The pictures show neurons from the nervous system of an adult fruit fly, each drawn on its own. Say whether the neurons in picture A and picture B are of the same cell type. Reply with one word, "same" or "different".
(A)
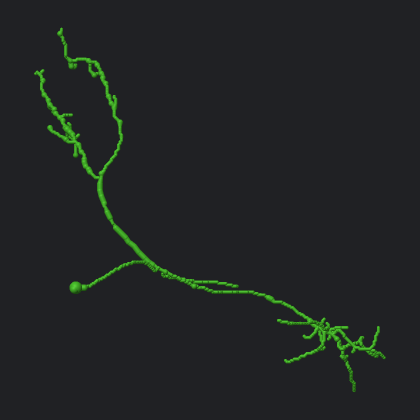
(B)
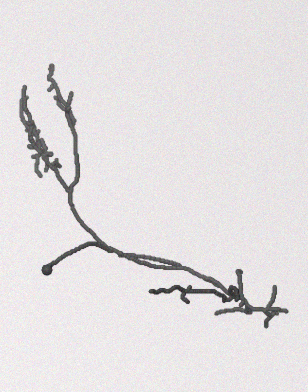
same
